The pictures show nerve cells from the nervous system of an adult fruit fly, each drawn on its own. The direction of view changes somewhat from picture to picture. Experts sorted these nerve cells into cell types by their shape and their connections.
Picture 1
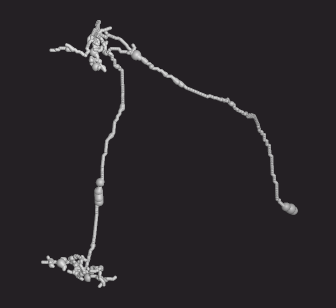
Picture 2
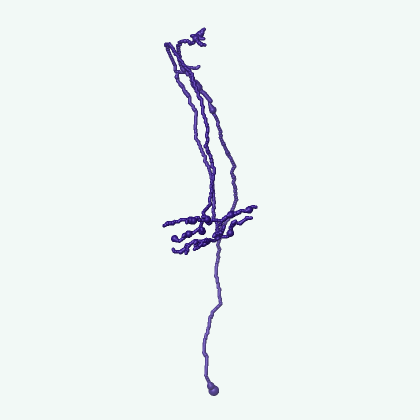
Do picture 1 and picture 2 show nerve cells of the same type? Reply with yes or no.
yes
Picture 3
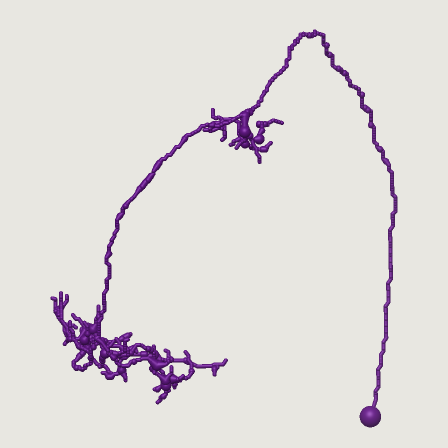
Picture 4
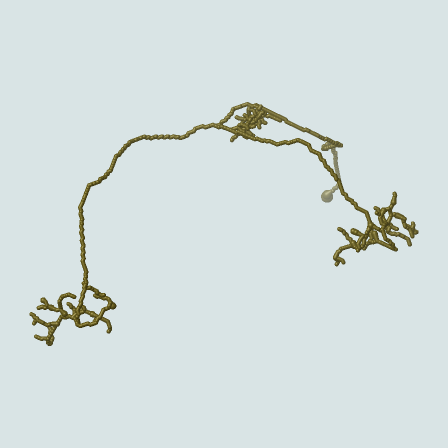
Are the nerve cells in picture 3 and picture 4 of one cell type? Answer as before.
yes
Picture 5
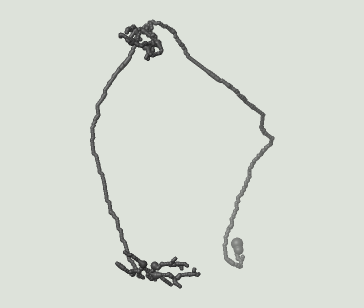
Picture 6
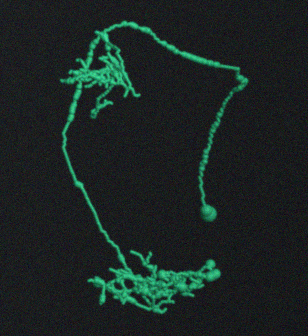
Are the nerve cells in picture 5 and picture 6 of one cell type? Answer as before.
no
